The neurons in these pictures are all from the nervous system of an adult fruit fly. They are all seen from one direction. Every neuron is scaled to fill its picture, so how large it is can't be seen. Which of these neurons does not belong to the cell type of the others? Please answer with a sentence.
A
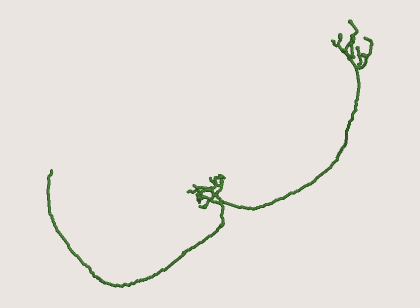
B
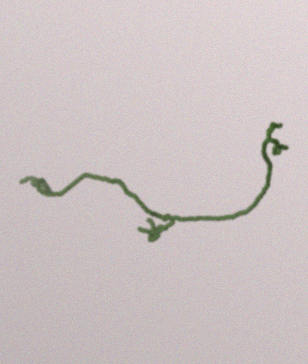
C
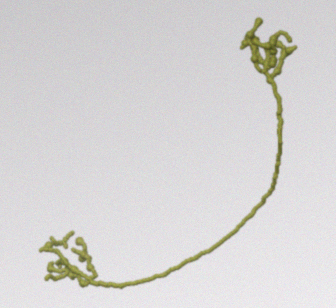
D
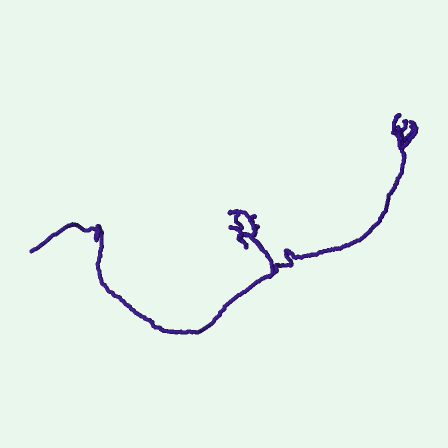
The neuron in picture B is of another cell type than the rest.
